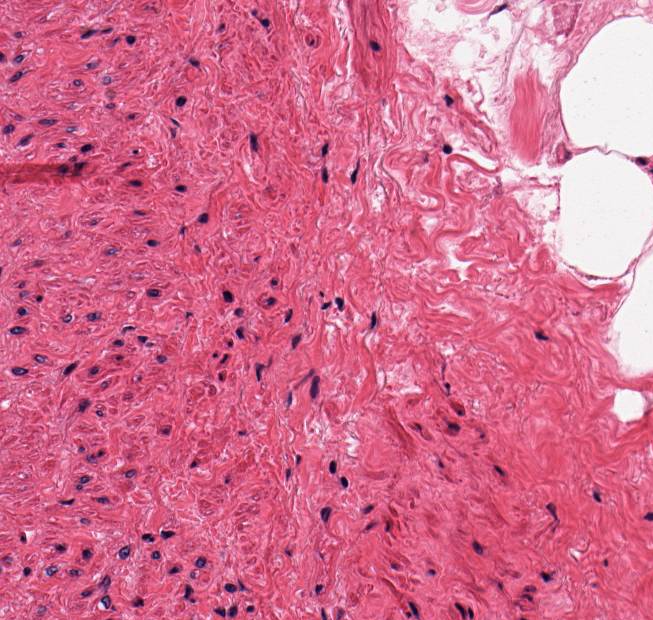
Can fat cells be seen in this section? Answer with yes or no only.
Yes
